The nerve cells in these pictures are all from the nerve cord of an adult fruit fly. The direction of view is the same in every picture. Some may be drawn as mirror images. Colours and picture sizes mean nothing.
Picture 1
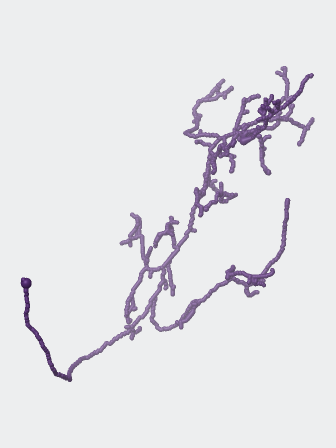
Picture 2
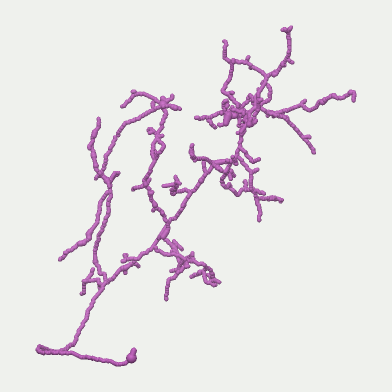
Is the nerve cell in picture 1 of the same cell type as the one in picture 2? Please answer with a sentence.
They are of the same cell type.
